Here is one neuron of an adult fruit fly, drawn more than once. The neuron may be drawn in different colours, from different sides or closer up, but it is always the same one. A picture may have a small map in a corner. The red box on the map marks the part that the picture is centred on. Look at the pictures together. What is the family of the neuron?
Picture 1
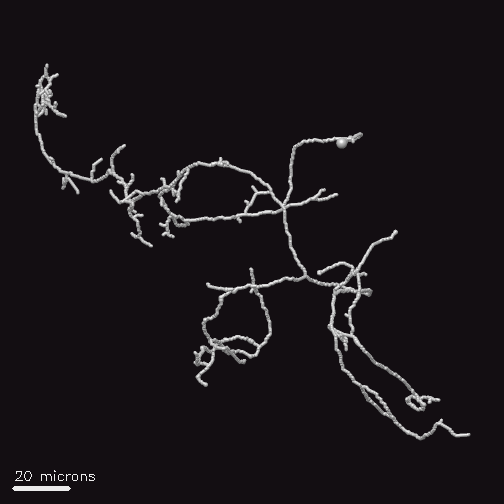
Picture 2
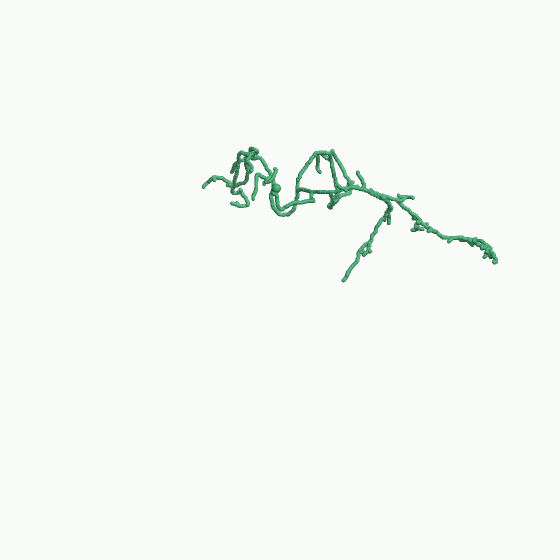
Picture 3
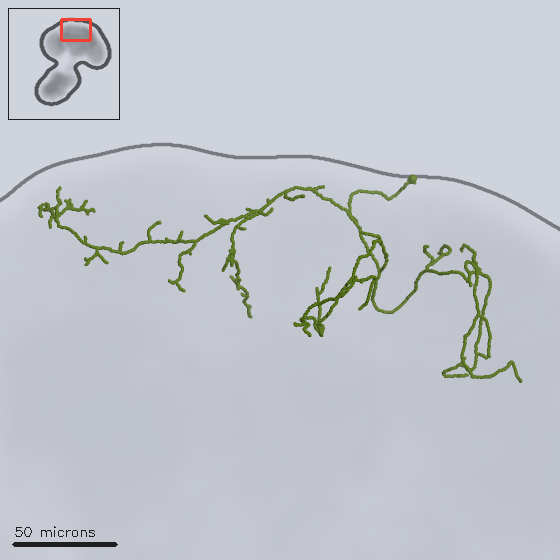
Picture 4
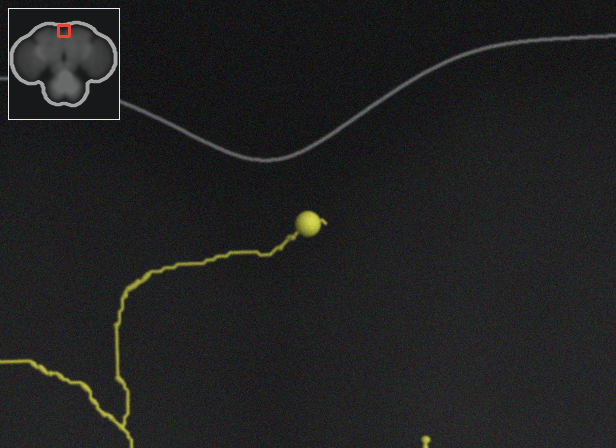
hemilineage SMPad3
